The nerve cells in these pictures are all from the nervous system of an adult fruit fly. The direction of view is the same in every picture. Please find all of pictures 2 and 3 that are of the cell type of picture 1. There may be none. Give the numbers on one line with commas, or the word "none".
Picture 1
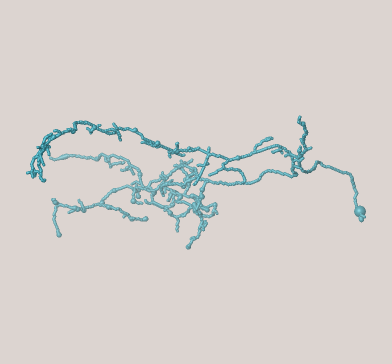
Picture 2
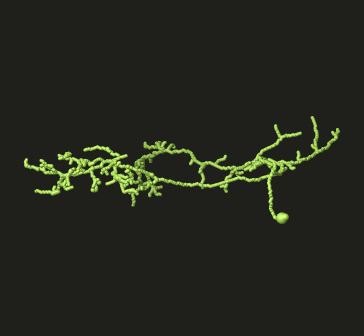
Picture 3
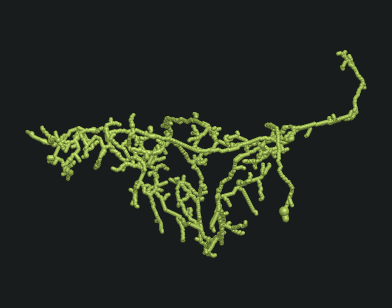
2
